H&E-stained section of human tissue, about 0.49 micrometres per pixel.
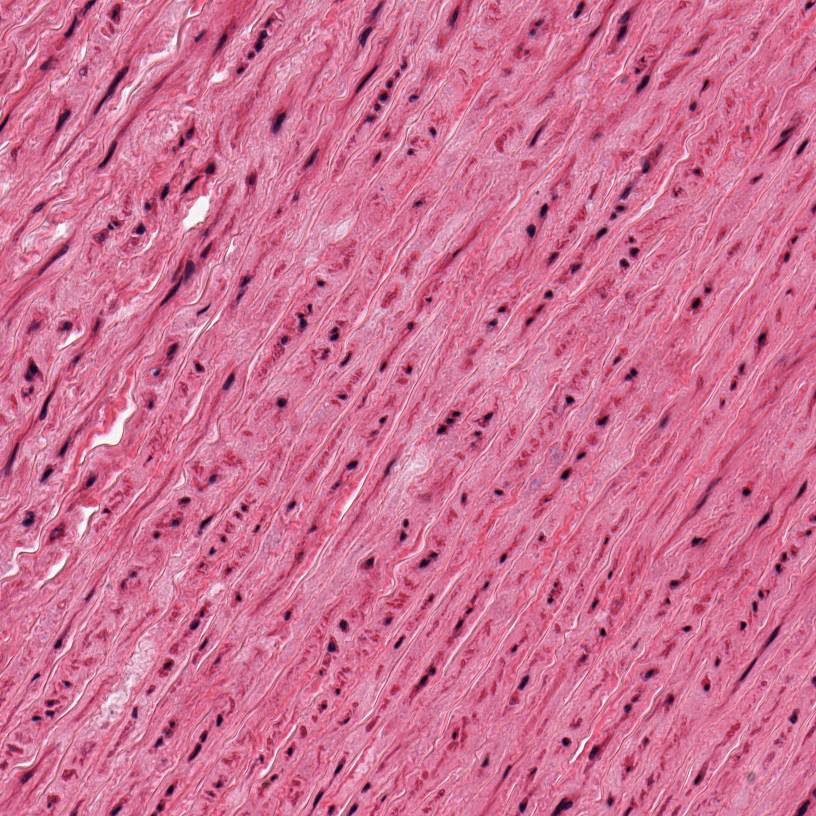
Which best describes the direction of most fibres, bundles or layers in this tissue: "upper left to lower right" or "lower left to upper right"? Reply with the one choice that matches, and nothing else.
Lower left to upper right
